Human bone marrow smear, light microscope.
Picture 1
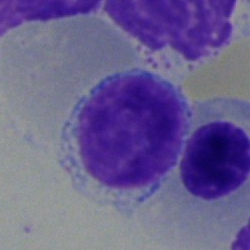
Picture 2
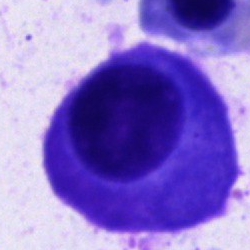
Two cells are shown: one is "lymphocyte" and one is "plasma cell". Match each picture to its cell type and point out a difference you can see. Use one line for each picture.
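Picture 1 shows a lymphocyte: The cytoplasm forms only a narrow pale blue rim around the nucleus.
Picture 2 shows a plasma cell: The cytoplasm is abundant and stains deep blue.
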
